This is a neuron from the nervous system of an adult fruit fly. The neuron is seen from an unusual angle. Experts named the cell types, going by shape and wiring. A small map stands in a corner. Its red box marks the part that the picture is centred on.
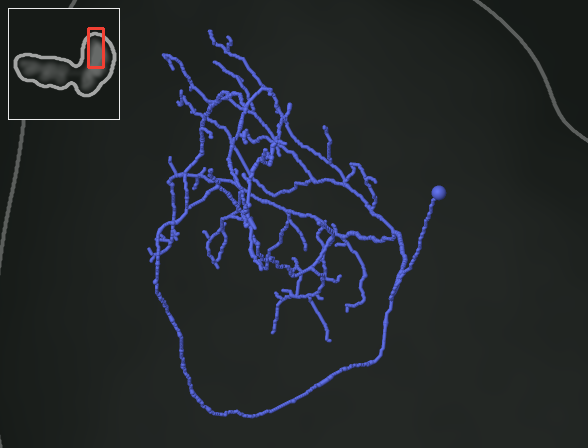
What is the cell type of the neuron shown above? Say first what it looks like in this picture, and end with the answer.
It is in the brain and does not reach the nerve cord. The cell body is on the right of the picture. The picture shows dozens of branch ends. It is a visual projection neuron. It is of cell type MeVP34.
